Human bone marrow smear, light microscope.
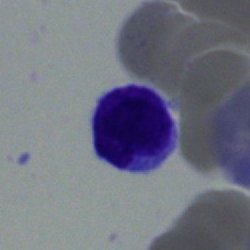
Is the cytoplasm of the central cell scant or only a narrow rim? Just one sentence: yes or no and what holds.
Yes, in this cell the cytoplasm is scant.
